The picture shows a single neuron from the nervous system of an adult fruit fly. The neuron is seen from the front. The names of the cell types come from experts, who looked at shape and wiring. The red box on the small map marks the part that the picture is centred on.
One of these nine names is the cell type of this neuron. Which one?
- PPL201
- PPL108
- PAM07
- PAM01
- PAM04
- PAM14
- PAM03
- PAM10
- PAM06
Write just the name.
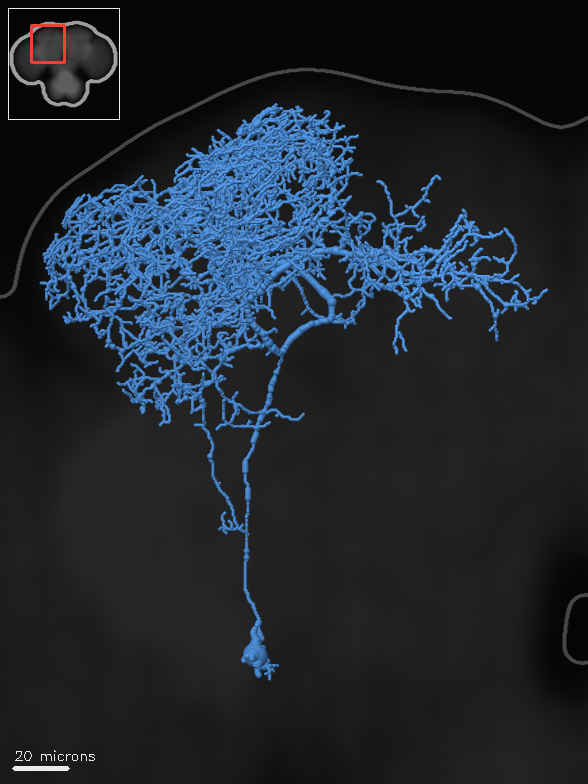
PPL201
